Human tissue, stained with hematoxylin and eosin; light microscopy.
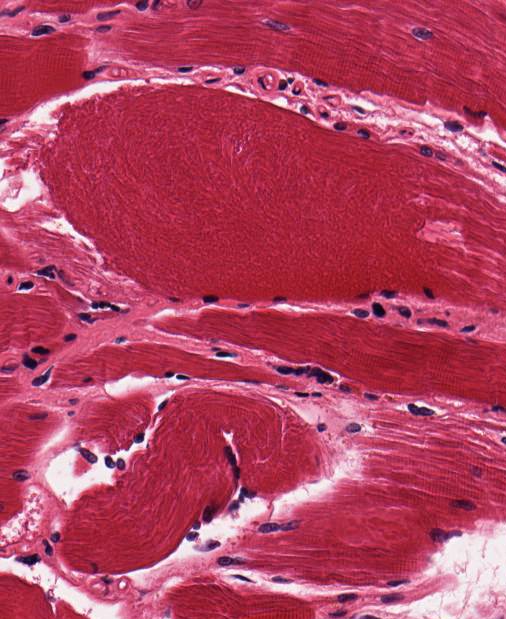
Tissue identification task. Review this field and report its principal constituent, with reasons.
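Skeletal muscle, I'd say, and the nuclei convince me: small, dark and flattened, they sit at the fibre edges, not the centres.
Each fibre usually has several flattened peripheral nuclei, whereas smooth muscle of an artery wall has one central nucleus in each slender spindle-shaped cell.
Width counts too: a broad fibre with wavy internal fibrils and no nuclei inside fills much of the upper half.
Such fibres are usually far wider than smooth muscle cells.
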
